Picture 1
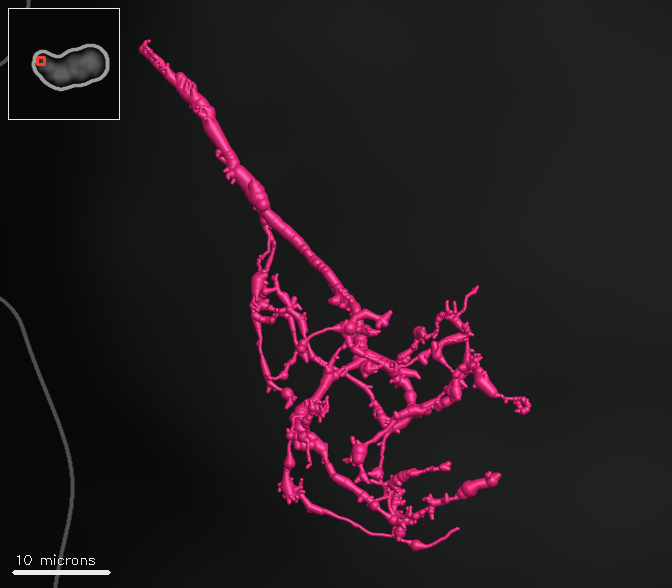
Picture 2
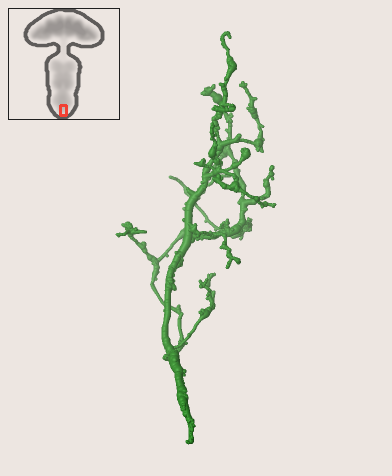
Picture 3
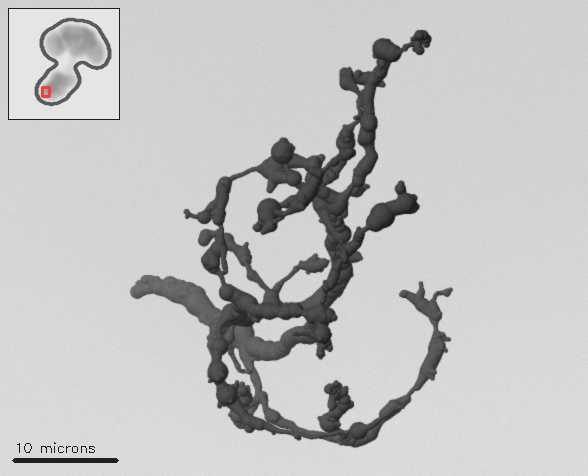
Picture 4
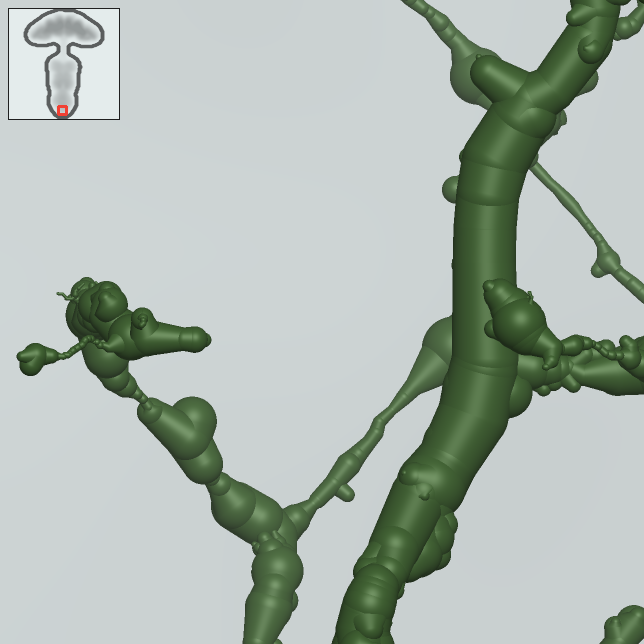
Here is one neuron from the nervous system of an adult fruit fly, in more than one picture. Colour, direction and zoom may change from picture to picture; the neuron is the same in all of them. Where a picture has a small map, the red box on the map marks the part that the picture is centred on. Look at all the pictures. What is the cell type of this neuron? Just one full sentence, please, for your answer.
This particular neuron has the cell type SNxx23.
